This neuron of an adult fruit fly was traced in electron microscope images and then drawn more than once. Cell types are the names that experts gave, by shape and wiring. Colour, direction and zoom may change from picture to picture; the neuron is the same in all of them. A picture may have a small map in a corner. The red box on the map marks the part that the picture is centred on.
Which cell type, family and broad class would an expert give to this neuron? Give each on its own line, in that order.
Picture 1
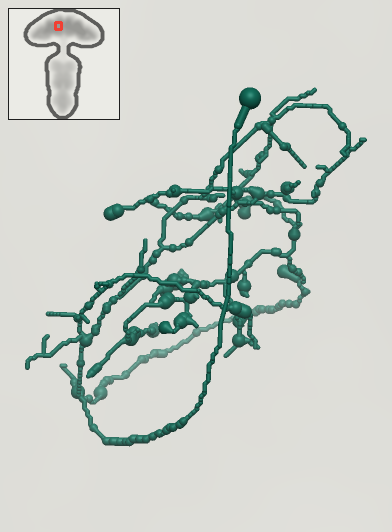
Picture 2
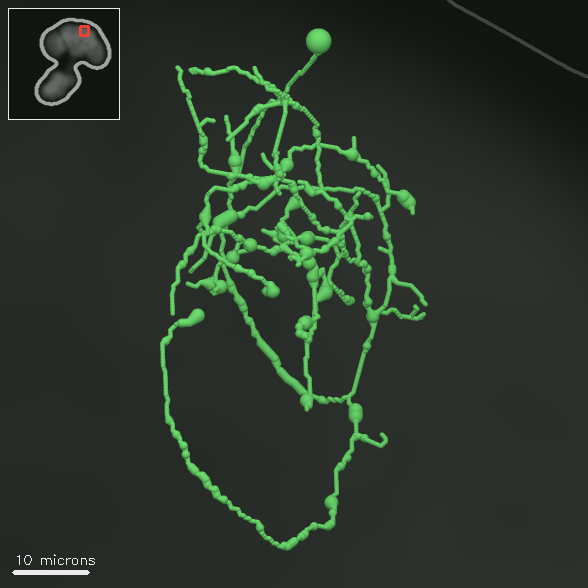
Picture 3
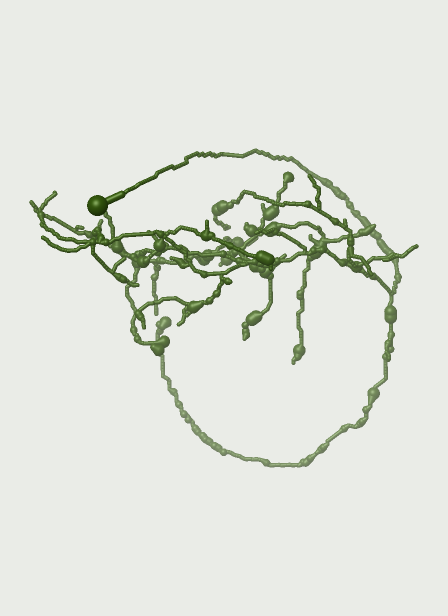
SMP352
hemilineage SMPpd1
central-brain intrinsic neuron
